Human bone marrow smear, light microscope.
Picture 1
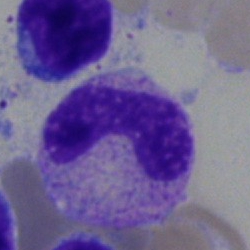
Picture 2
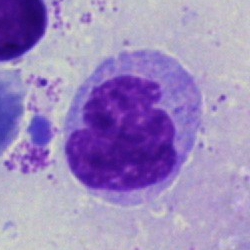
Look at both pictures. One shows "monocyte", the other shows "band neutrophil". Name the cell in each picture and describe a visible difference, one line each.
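In picture 1 we see a band neutrophil: The cytoplasm is plentiful and pale lilac-pink.
In picture 2 we see a monocyte: The nucleus fills most of the cell and sits toward the lower left.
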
